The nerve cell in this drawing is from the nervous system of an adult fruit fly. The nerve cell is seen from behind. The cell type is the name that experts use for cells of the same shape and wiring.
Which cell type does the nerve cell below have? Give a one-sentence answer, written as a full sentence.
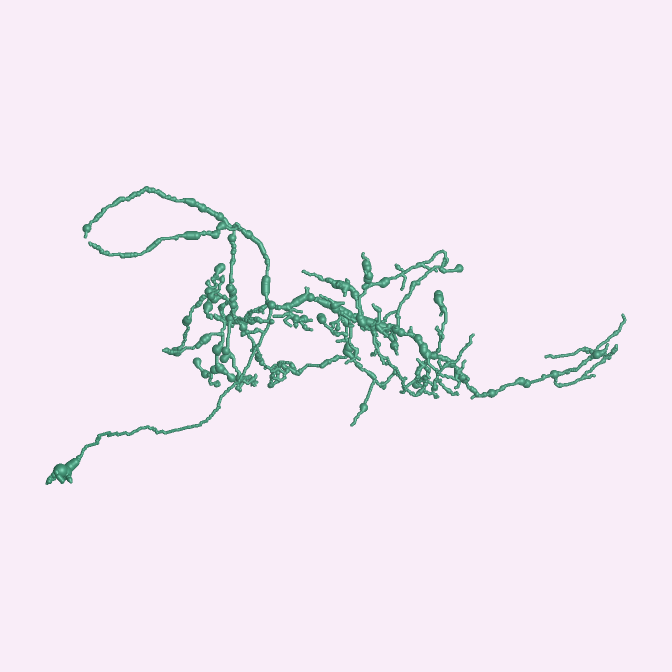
The nerve cell is a member of cell type IN02A028.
